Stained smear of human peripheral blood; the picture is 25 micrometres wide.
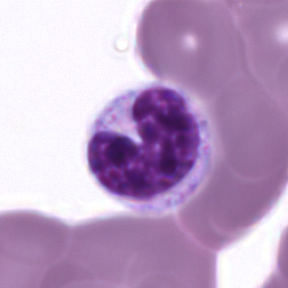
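Band neutrophil in a stained smear of human peripheral blood. Checked in turn, the outline is round and smooth, the nucleus measures about 10 by 9 micrometres, and the chromatin is coarse, clumped into dark purple patches. The cytoplasm is pale pinkish-lilac rather than blue and carries scattered fine pink-violet granules.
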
